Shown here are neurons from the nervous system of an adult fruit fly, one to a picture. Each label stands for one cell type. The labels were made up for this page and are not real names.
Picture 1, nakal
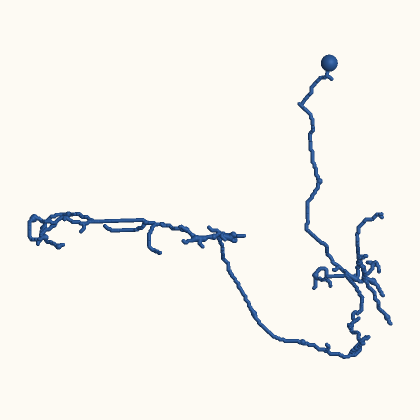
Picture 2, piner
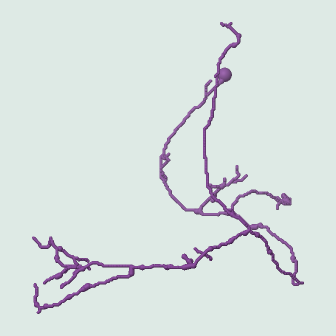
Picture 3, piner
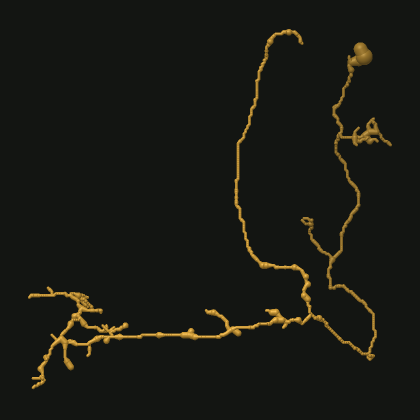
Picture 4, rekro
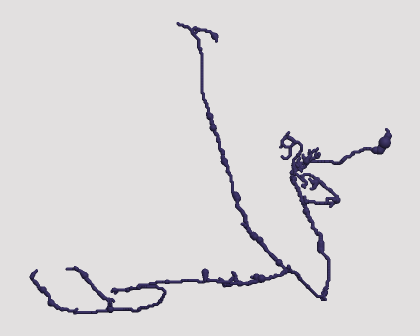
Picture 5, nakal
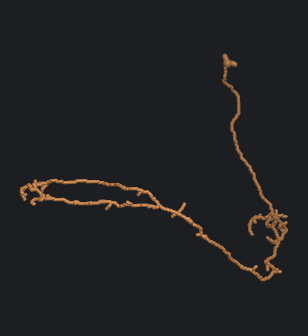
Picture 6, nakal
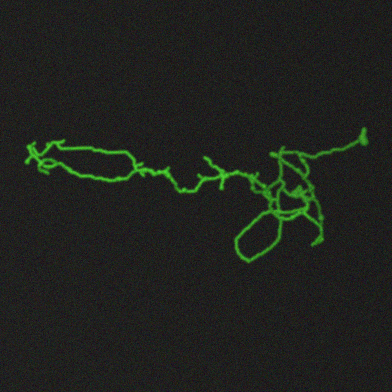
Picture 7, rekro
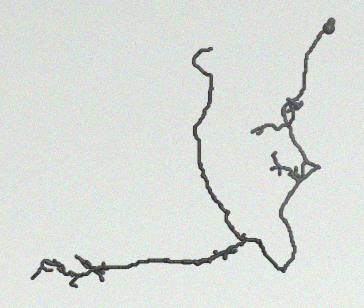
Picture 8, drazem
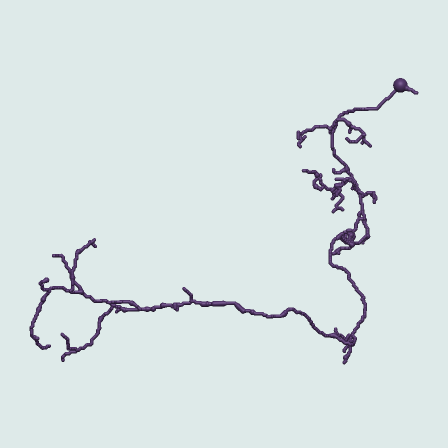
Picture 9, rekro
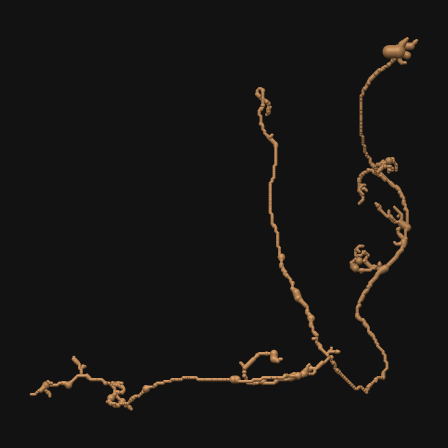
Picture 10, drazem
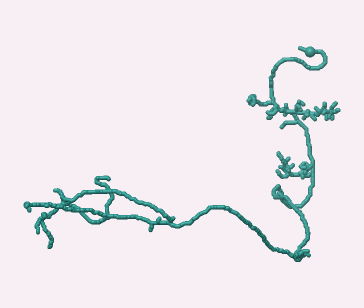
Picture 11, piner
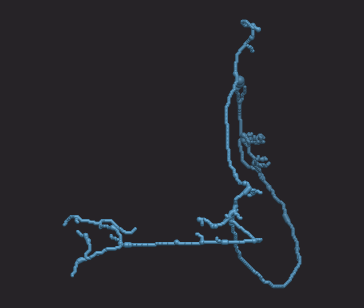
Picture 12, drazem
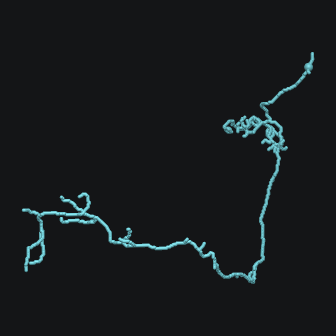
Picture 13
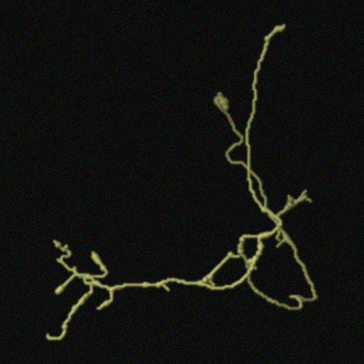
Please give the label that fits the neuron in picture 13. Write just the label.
piner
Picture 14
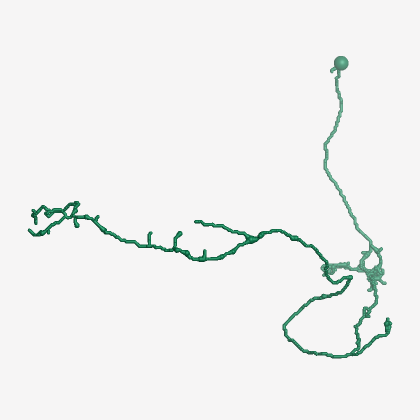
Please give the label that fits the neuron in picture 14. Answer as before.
nakal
